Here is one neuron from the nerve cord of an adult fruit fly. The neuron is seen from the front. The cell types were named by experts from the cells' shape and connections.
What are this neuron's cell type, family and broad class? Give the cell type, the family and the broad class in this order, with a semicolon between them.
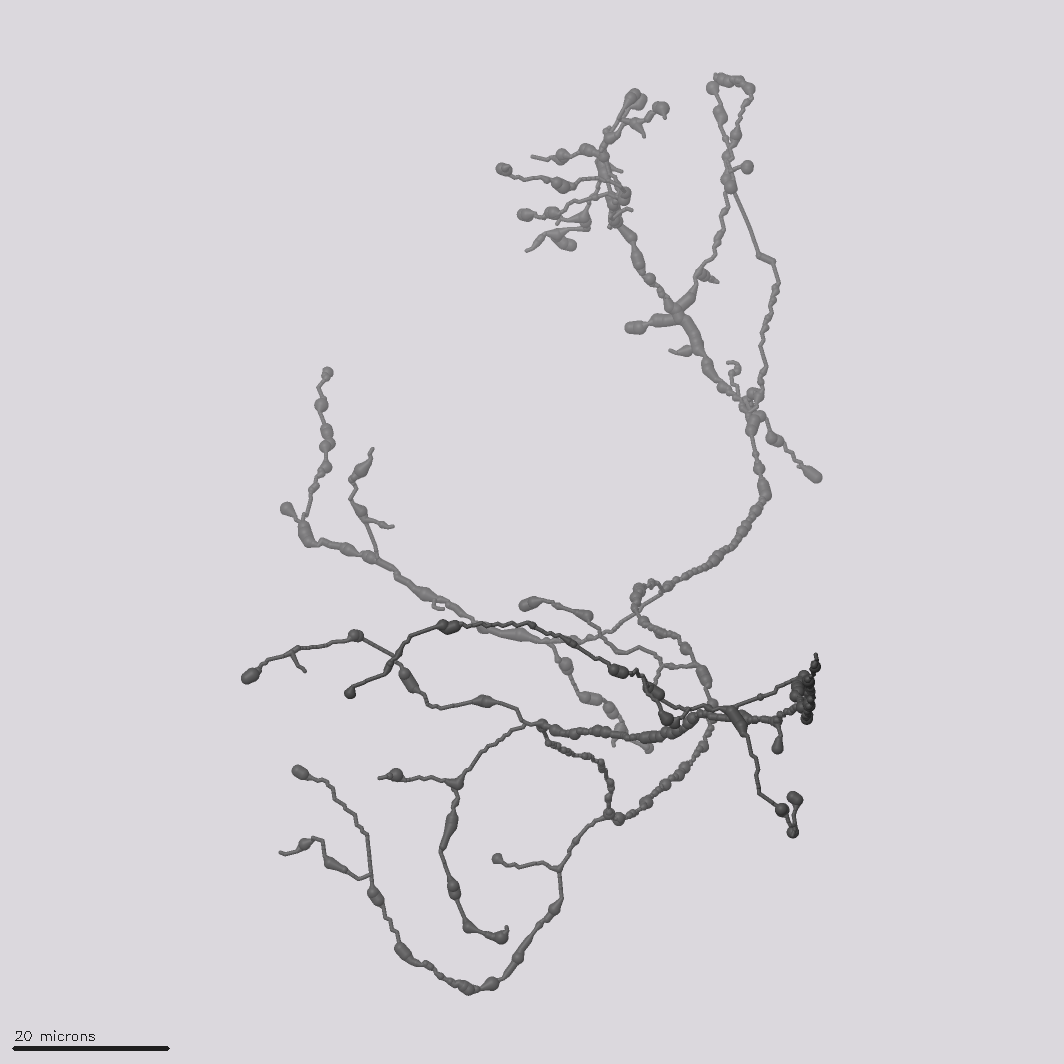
DNge082; hemilineage LB7; descending neuron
